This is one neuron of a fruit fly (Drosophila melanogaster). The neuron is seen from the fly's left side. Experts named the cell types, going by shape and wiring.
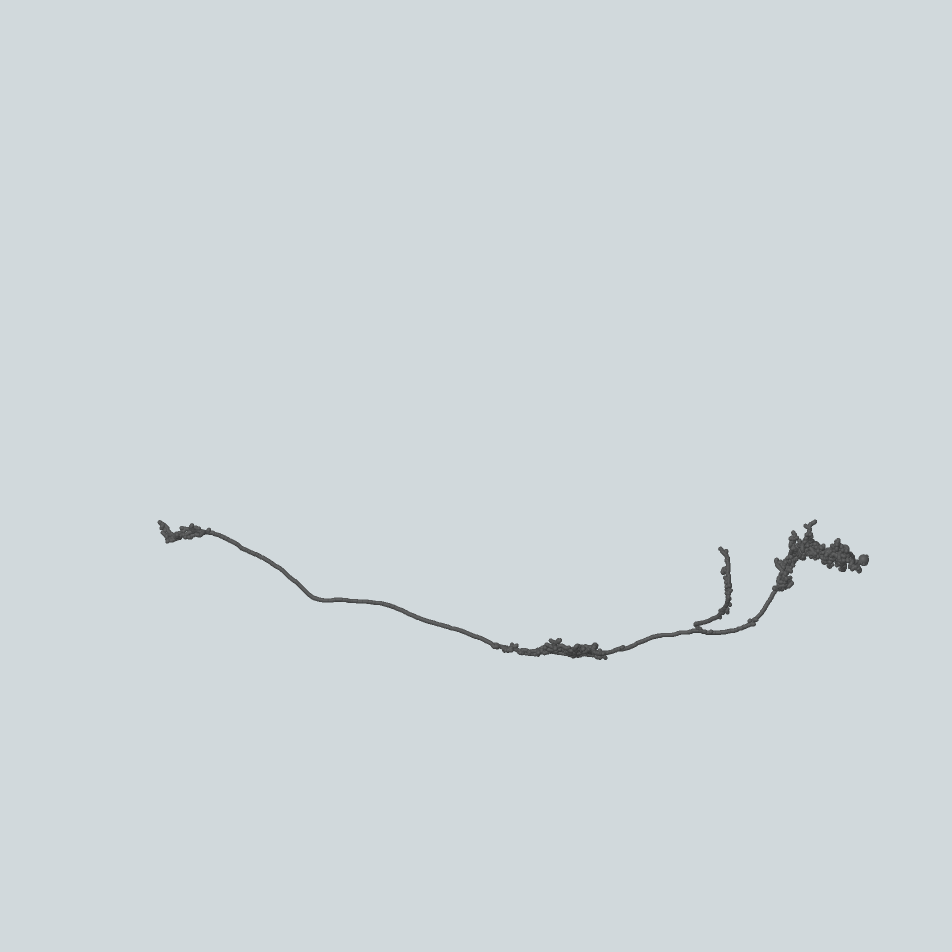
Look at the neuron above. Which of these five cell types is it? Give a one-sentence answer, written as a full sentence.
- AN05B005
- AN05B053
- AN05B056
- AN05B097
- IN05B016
To this neuron applies the cell type name AN05B053.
